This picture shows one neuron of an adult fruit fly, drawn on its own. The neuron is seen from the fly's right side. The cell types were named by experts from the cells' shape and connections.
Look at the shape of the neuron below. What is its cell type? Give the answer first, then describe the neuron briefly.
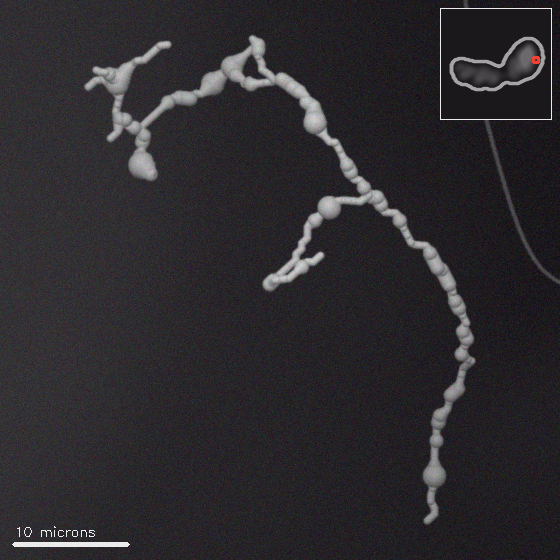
The cell type is ORN_VL2a. It is a sensory neuron entering the brain. The drawing shows no cell body. From top to bottom in the picture it spans about 45 microns. It has a dozen or fewer branch ends.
